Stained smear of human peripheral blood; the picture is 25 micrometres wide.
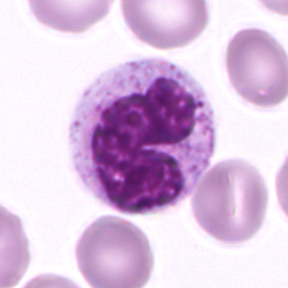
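Band neutrophil, centre of field. Nucleus folded into two large lobes, separated by a deep cleft that opens toward the right side of the cell. Cytoplasm pale pinkish-lilac; no vacuoles seen.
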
